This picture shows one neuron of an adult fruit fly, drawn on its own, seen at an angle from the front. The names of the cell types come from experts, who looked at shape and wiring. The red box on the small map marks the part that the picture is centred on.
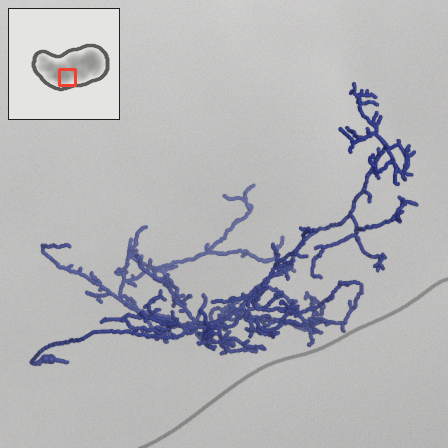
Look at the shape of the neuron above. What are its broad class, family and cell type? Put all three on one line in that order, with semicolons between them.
nerve-cord intrinsic neuron; hemilineage 13B; IN13B027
